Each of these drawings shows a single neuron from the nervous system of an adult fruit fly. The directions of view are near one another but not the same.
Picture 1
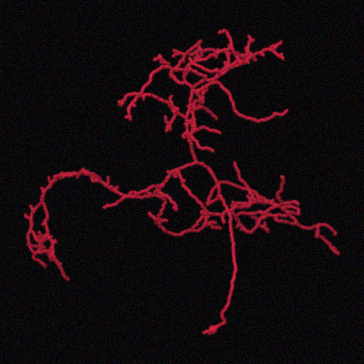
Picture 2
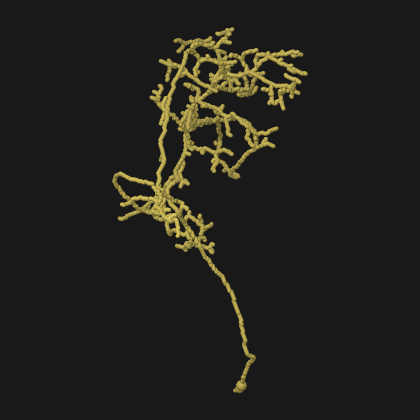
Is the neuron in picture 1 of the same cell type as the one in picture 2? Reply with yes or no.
no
